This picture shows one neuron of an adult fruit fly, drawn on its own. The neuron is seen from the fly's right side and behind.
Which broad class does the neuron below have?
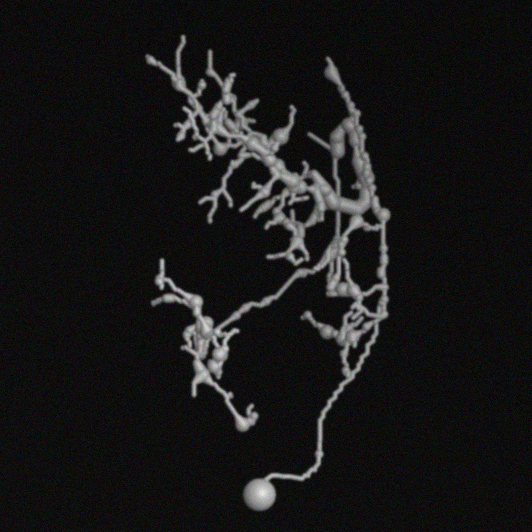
optic-lobe intrinsic neuron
